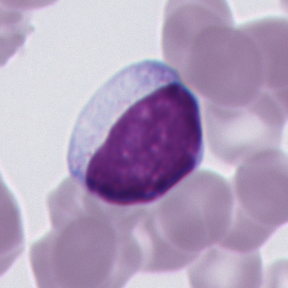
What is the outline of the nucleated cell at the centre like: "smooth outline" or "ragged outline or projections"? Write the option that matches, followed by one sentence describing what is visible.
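Smooth outline. The cell outline is smooth, with no surface projections.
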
